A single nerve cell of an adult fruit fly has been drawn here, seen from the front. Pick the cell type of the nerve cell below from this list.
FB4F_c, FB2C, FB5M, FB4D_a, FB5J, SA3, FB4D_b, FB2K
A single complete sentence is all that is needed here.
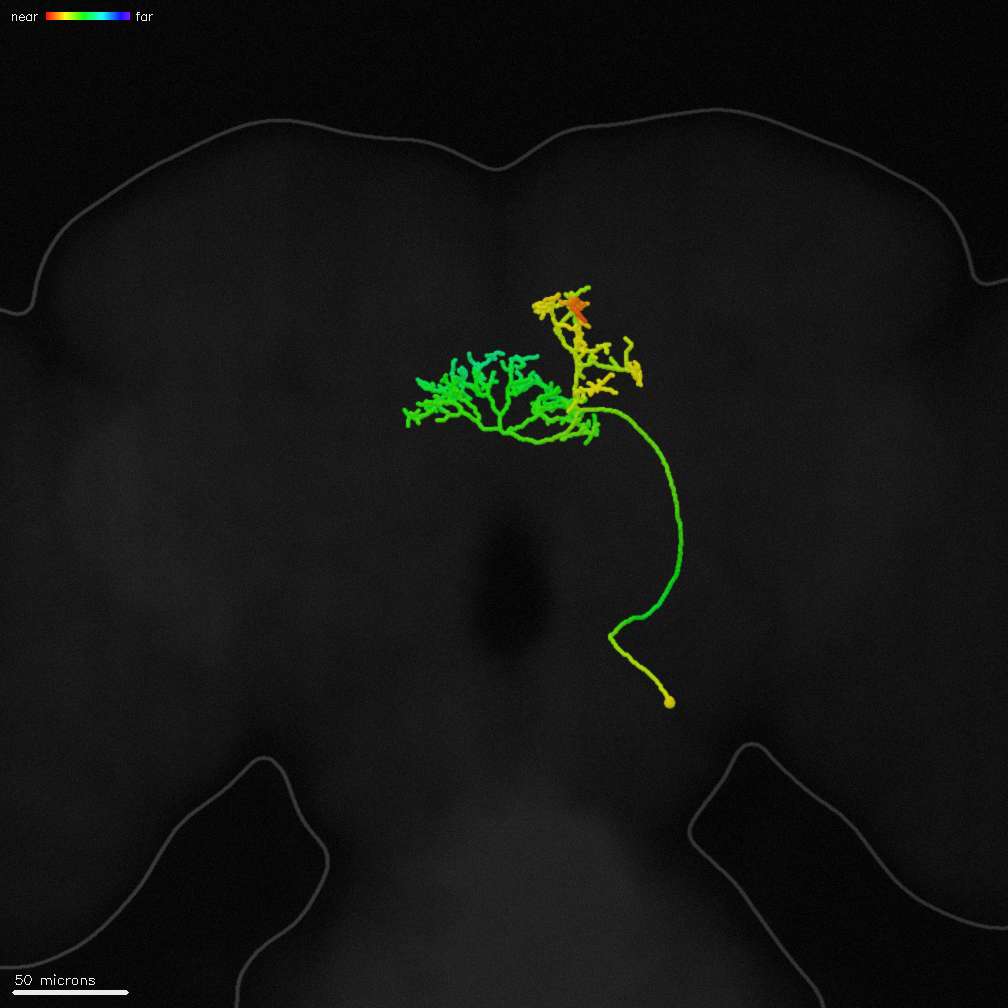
It is FB4D_a that this nerve cell is, by cell type.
